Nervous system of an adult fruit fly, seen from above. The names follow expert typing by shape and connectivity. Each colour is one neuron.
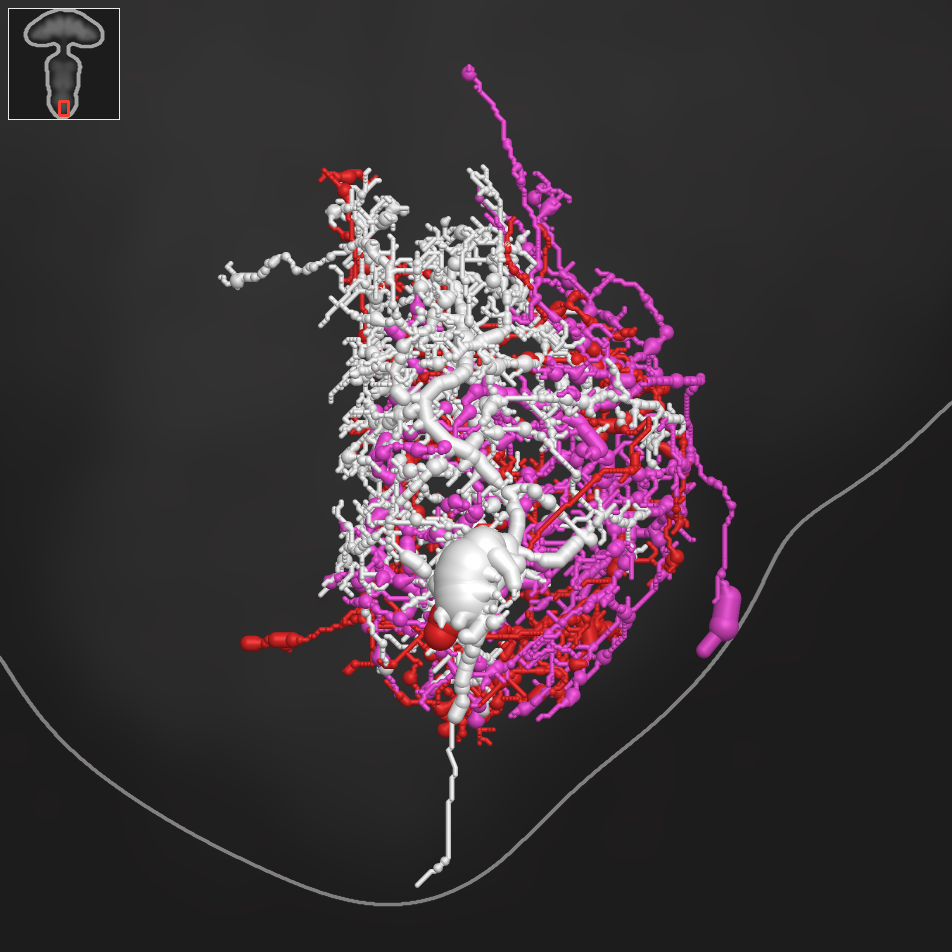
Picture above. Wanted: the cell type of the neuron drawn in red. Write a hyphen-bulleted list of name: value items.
- cell type: INXXX394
